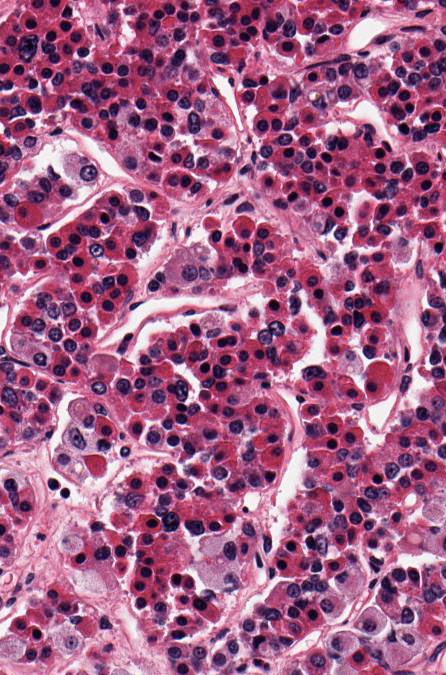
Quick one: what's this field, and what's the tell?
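Pars distalis of the pituitary, I believe. Throughout the field, cells sit in nests and short cords divided by thin septa.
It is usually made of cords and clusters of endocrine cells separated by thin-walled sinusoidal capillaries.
The population is mixed: many cells with bright red cytoplasm lie among cells with pale grey-lilac cytoplasm.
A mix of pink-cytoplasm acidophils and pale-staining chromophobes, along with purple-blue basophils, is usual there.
Nowhere do the cells form gland lumens or follicles.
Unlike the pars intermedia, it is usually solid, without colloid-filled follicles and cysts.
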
